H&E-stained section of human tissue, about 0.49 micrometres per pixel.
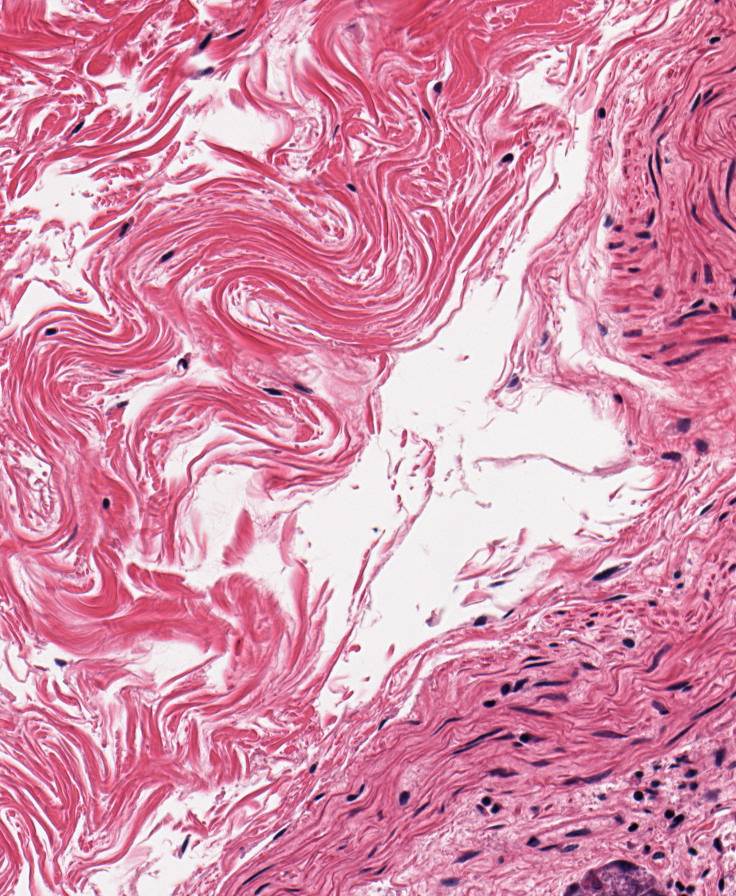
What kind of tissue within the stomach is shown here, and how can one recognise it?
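Dense connective tissue fills the left and upper field; a more cellular band runs along the right and lower right. First, the collagen bundles on the left are thick, bright pink and follow swirling, wavy courses. Second, nuclei among them are sparse.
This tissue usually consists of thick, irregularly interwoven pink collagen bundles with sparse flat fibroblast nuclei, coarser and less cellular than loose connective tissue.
Last, narrow white clefts separate many of the bundles in the upper left.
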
